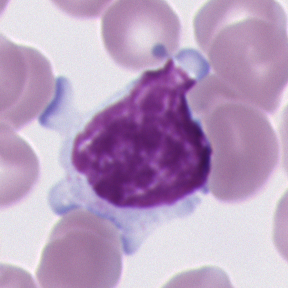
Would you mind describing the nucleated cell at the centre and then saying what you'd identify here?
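Outline irregular; pale cytoplasmic extensions reach out to the left and lower left. Chromatin dark purple, coarsely clumped, separated by thin paler streaks. Cytoplasm pale grey-blue, widest on the left and lower sides of the nucleus. A few fine pinkish granules in the cytoplasm below the nucleus. Cell: typical lymphocyte.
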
